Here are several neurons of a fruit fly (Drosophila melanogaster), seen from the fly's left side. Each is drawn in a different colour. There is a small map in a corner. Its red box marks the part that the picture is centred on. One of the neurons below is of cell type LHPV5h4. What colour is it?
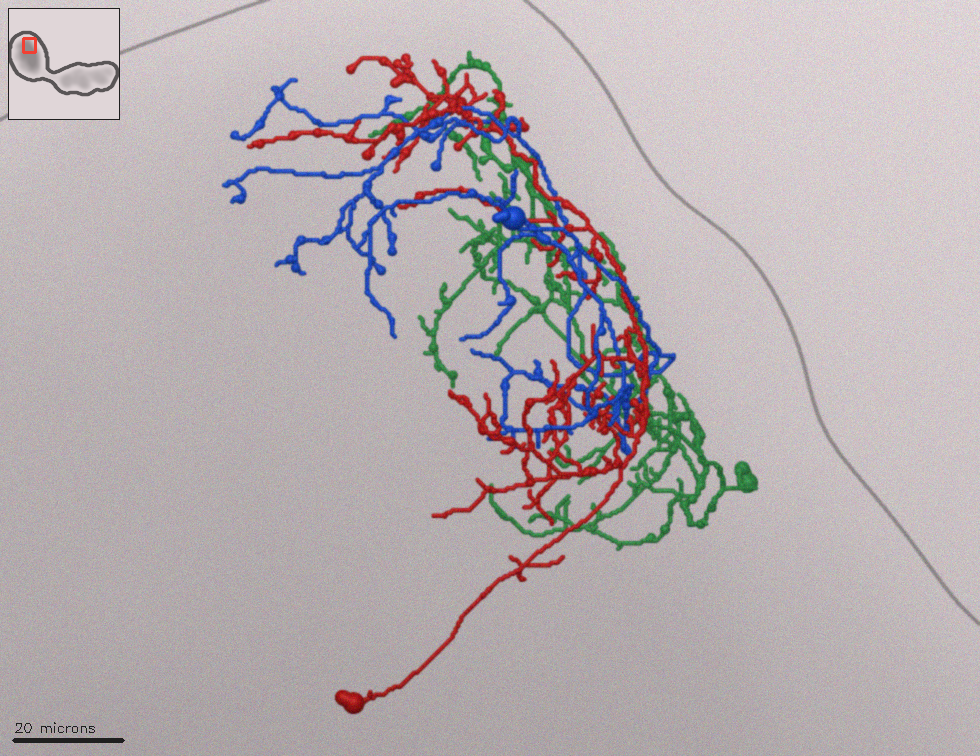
blue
